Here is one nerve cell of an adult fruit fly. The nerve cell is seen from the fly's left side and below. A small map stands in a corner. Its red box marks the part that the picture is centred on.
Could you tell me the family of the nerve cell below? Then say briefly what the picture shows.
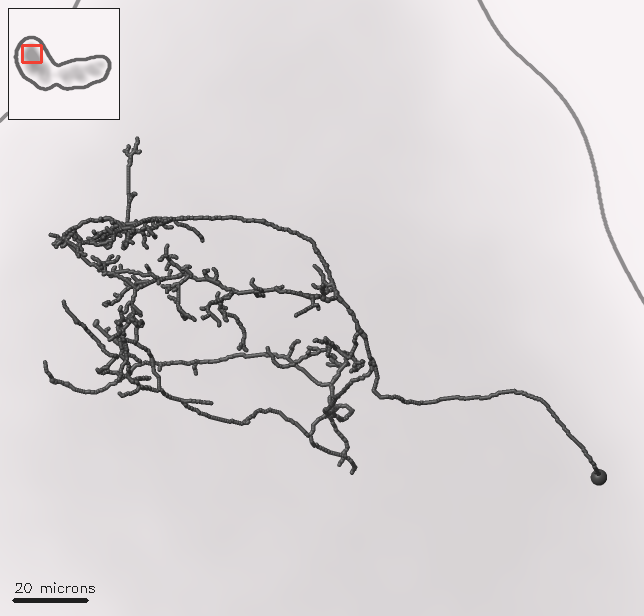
Its family is hemilineage VLPl&p2_posterior. Its broad class is central-brain intrinsic neuron. The cell body can be seen at the lower right of the picture. From left to right in the picture it spans about 150 microns. Dozens of branch ends can be seen.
